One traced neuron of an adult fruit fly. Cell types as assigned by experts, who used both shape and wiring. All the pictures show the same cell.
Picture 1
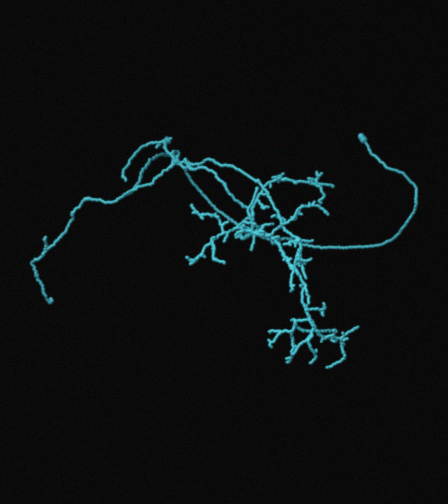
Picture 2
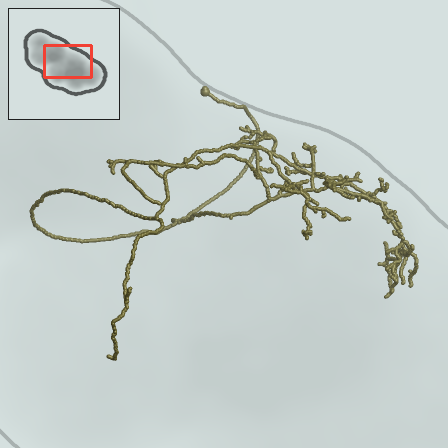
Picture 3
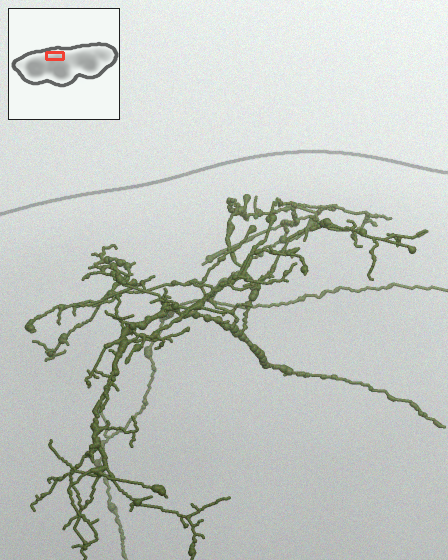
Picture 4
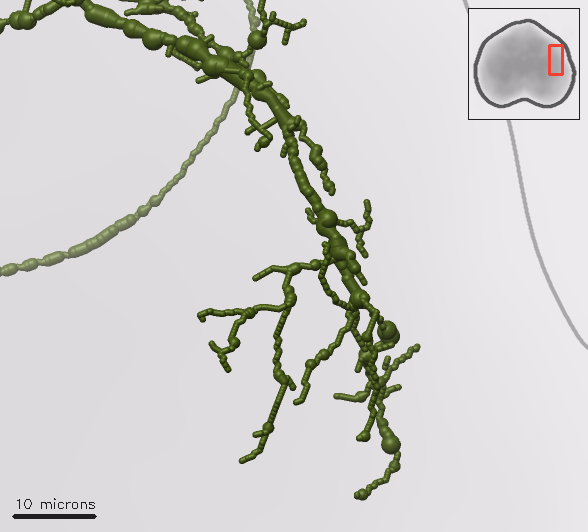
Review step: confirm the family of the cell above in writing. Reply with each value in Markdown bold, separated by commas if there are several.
**hemilineage 19B**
